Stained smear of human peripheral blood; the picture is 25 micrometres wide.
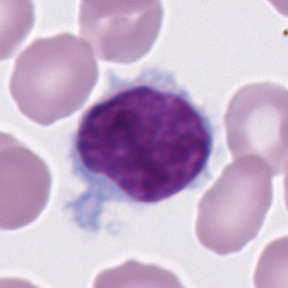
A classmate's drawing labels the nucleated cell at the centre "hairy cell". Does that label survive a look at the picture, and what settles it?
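Two features decide here: fine hair-like projections fringe the cytoplasm, most prominently at the lower left, and the cytoplasm is wider on the left side of the nucleus than on the right. The name hairy cell fits, and typical lymphocyte is the weaker choice.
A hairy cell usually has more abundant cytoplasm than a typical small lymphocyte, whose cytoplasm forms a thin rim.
The nucleus is a single rounded-oval mass without lobes, about 12 by 10 micrometres. No distinct nucleoli are visible in it.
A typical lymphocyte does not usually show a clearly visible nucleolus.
This absence therefore gives no ground against typical lymphocyte; the separation rests on the projections and the cytoplasm. The cytoplasm shows no visible granules, and red cells lie around the cell without overlapping its nucleus.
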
